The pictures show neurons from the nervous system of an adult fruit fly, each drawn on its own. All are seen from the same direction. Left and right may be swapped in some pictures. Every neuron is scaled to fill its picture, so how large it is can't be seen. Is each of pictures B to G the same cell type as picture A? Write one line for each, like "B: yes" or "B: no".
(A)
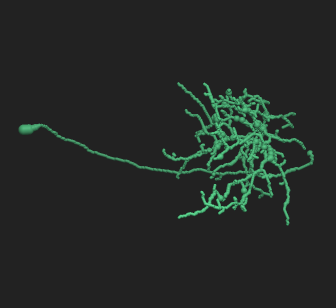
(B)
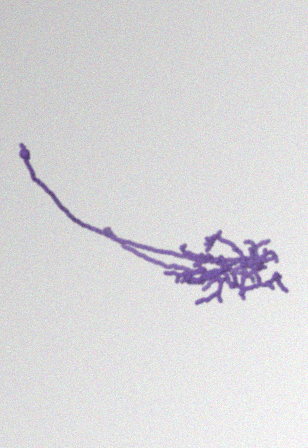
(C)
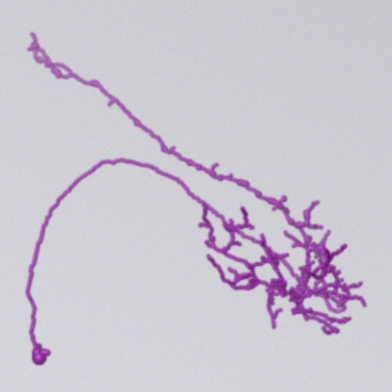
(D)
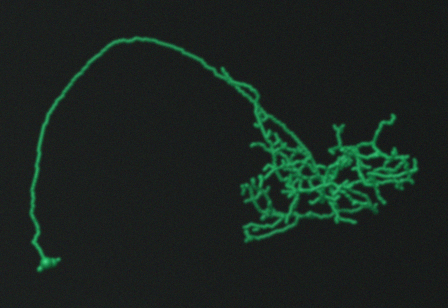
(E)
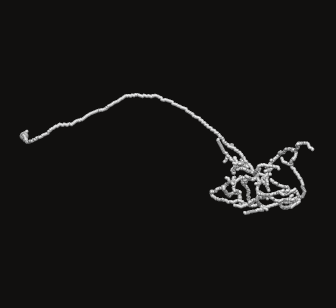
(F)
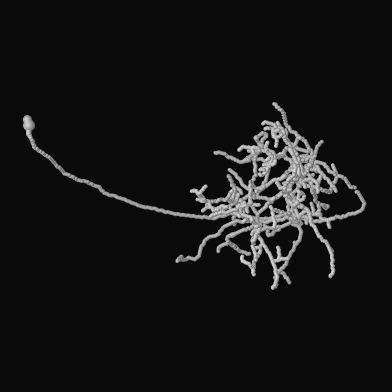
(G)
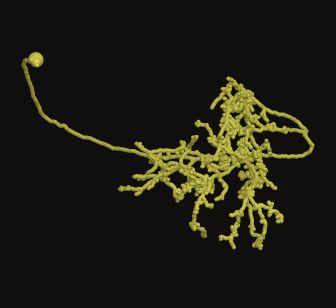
B: no
C: no
D: no
E: no
F: yes
G: yes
